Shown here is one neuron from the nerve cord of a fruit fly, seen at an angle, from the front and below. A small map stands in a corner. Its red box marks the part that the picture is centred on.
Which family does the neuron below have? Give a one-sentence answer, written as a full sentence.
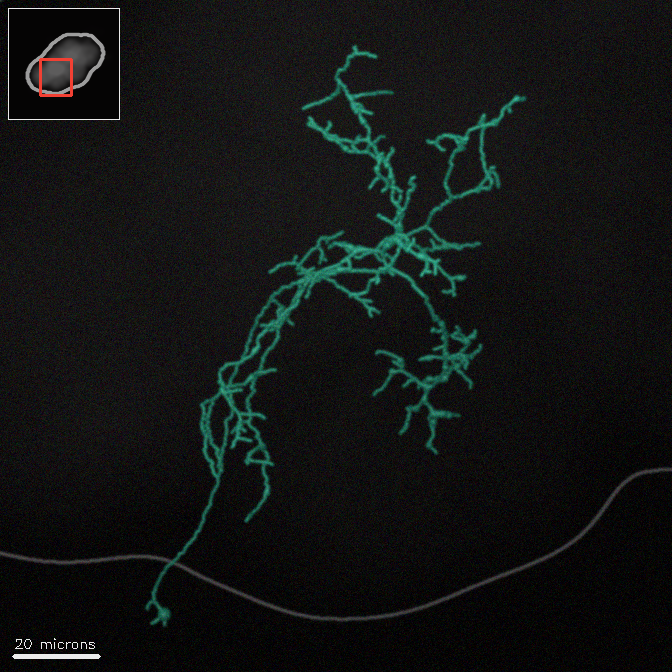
Within family hemilineage 21A is found this neuron.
